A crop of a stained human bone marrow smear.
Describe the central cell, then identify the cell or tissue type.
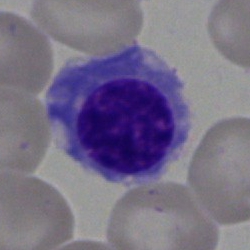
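The nucleus, I notice, isn't centred; it sits toward the lower right of the cell. Its chromatin is dark and coarsely clumped, with small paler patches between the clumps. I can't make out a distinct nucleolus, and the cytoplasm shows no granules either. This one is an erythroblast.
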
